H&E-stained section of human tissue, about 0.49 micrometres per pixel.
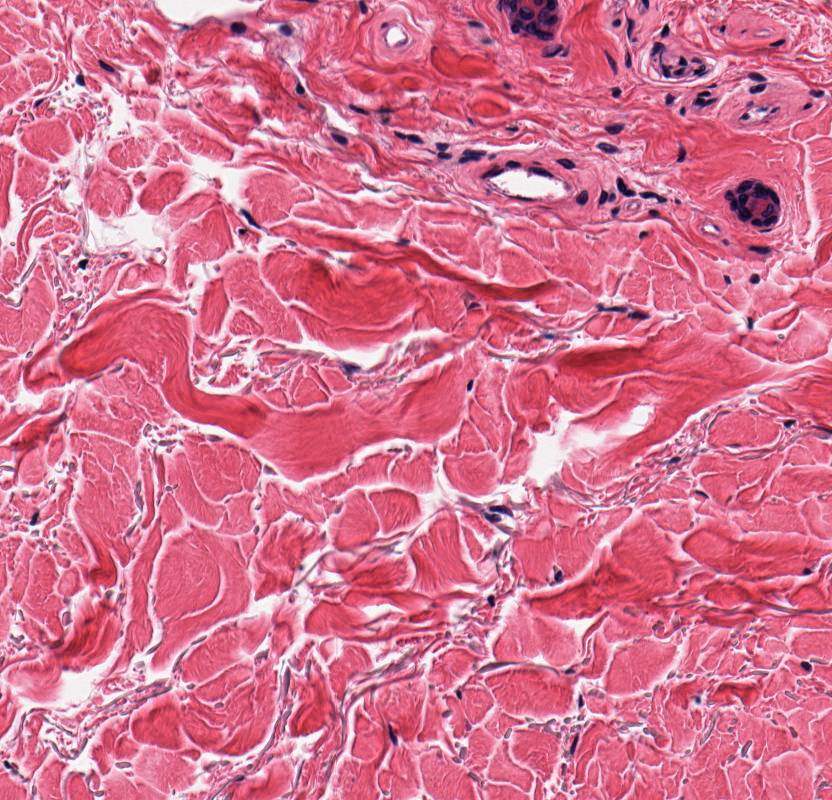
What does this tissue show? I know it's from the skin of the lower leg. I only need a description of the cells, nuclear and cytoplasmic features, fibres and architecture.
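Looking across the field, there is almost nothing but thick eosinophilic collagen bundles, running in many directions. Cells are sparse, just scattered small dark spindle-shaped nuclei between the bundles. Up at the upper right there are small blood vessels with open lumens and flat endothelial nuclei. Near that edge sit two small round, tight clusters of dark nuclei.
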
